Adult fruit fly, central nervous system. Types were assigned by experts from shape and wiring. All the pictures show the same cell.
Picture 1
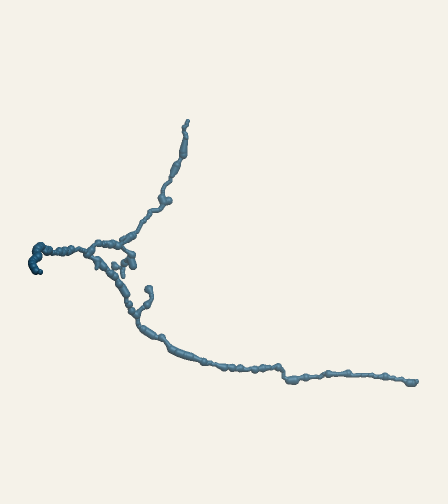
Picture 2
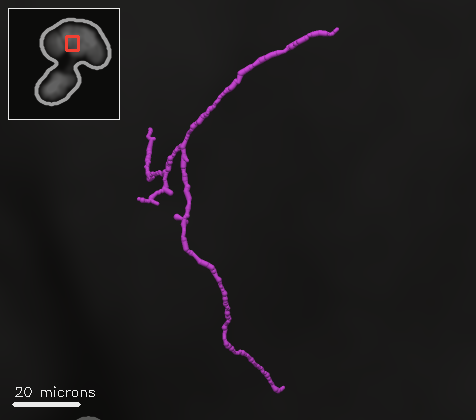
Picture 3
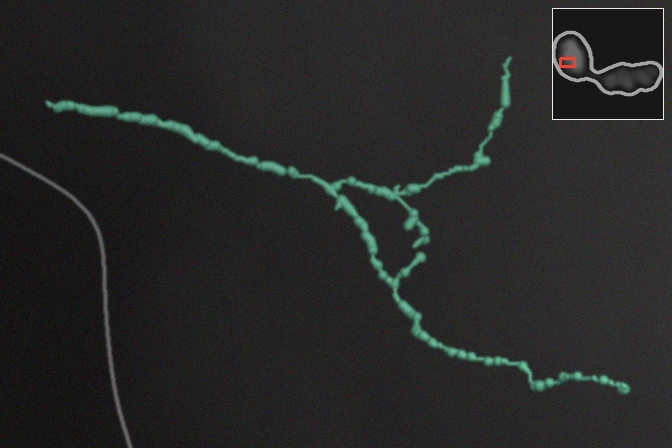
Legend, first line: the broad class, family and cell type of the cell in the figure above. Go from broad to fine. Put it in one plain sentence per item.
A sensory neuron entering the brain of class mechanosensory, type JO-A2.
